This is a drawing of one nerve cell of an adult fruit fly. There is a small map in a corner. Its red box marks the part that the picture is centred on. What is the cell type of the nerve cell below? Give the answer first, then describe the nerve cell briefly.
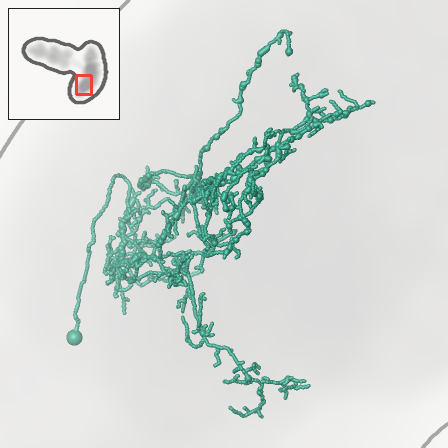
The cell type is SLP359. Its broad class is central-brain intrinsic neuron. It is in the brain and does not reach the nerve cord. Its cell body lies at the lower left of the picture. The picture shows dozens of branch ends.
